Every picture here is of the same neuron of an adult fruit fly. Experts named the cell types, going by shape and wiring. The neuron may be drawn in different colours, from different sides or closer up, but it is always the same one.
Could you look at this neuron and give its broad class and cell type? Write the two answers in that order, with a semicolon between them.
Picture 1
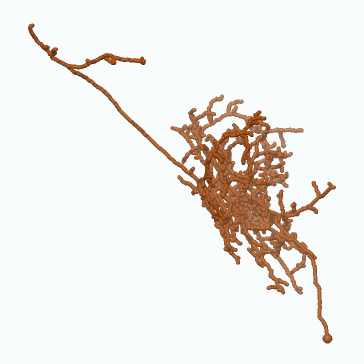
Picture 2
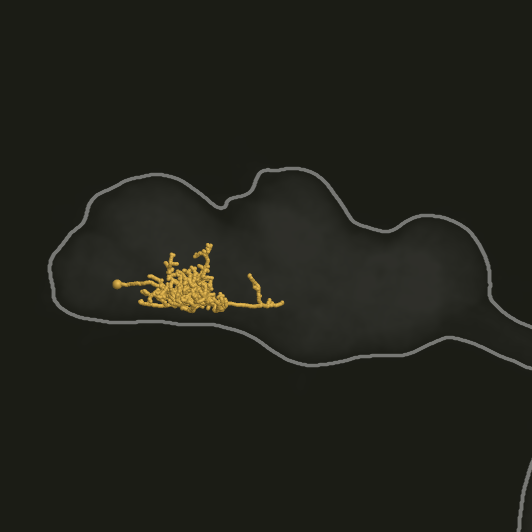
nerve-cord intrinsic neuron; INXXX159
